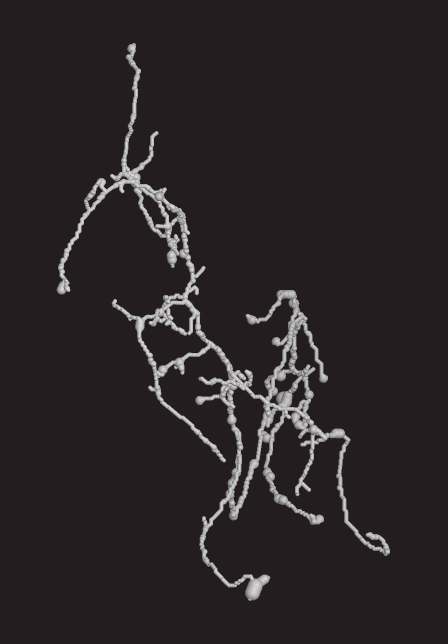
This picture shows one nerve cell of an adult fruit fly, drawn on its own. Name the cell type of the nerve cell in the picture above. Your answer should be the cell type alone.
GNG278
